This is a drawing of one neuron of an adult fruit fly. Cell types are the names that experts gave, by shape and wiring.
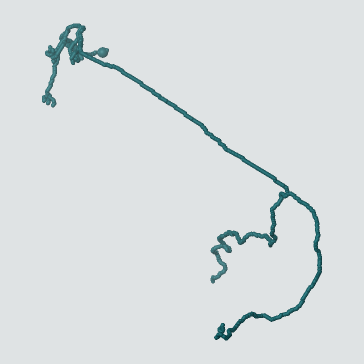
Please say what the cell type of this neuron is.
KCab-m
